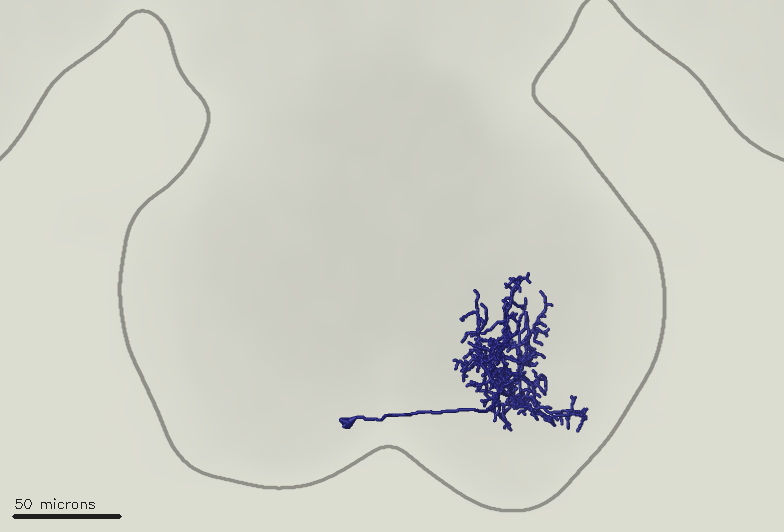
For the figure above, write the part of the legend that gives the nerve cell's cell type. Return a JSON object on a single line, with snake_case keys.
{"cell_type": "IN14A014"}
